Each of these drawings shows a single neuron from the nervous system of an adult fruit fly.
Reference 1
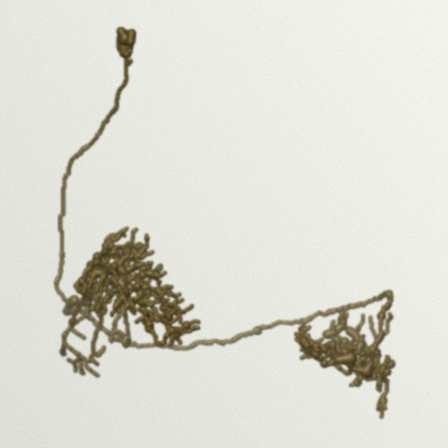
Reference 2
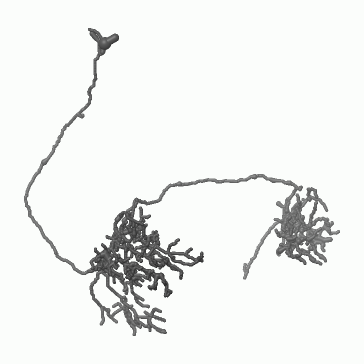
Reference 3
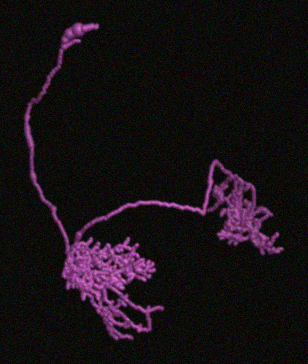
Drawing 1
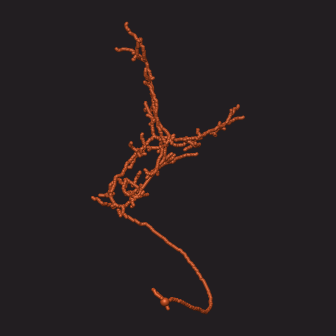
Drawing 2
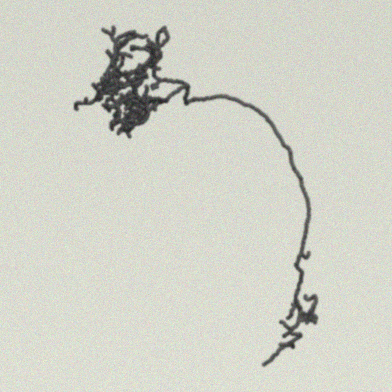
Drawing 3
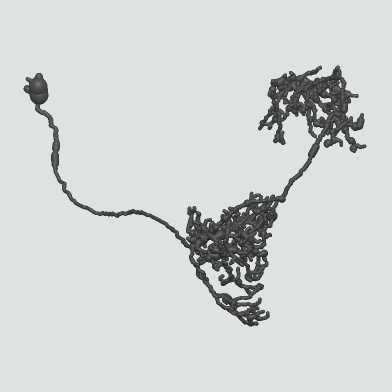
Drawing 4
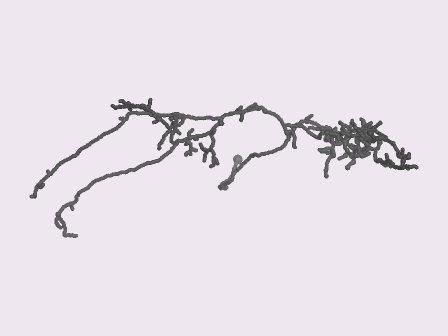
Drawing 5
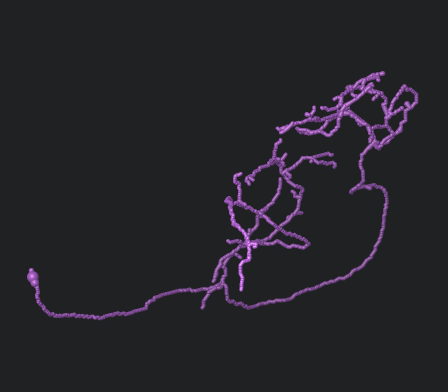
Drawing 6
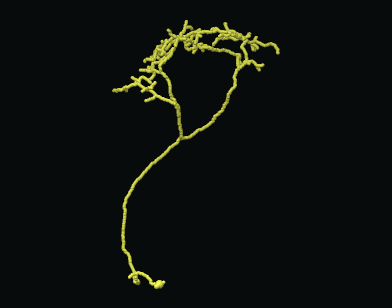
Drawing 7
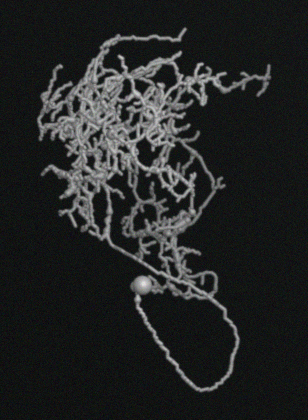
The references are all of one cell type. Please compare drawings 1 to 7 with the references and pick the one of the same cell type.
3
